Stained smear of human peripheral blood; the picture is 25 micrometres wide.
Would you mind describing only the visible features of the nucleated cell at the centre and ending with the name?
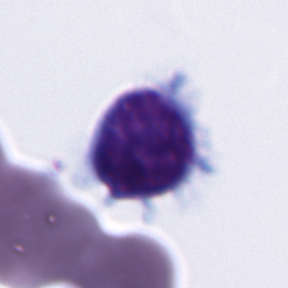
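Almost the entire cell body is taken up by the nucleus, which stains dark purple throughout. What little cytoplasm shows is pale greyish-blue. Fine, hair-like projections stick out from the surface, most plentifully on the right side. The cell is a hairy cell.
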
